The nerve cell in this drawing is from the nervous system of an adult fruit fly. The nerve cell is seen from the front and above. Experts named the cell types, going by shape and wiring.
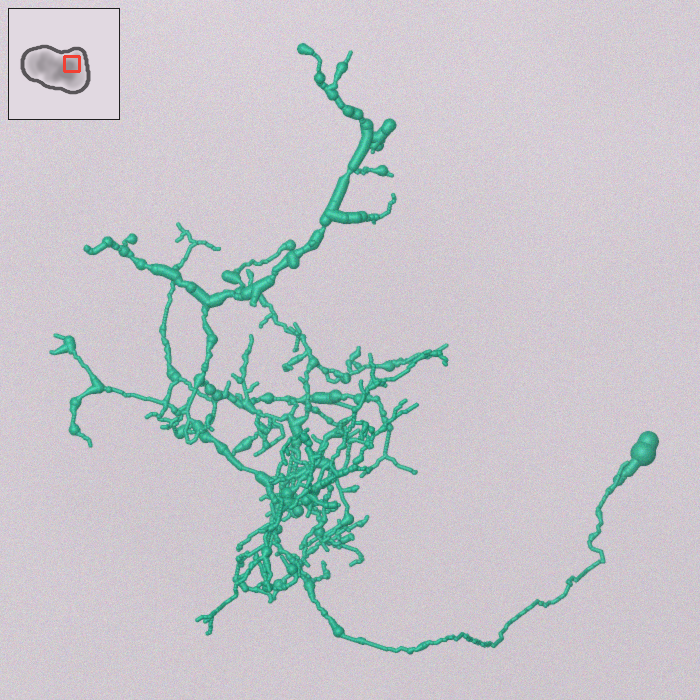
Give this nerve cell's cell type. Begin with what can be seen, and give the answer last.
The picture shows dozens of branch ends. In this view it is about as wide as it is tall. Its broad class is nerve-cord intrinsic neuron. The cell type is IN13B054.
